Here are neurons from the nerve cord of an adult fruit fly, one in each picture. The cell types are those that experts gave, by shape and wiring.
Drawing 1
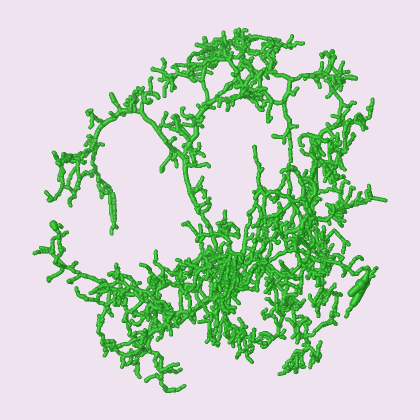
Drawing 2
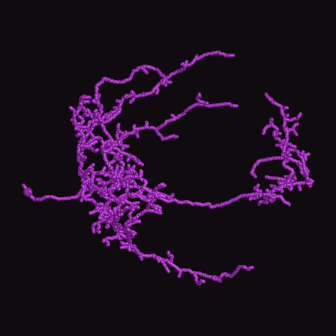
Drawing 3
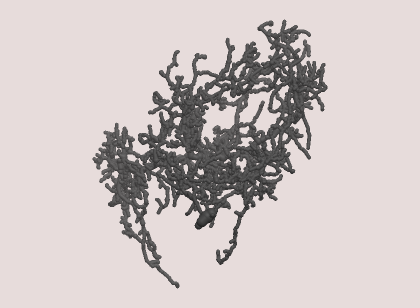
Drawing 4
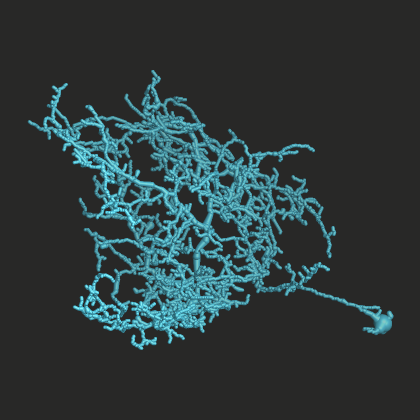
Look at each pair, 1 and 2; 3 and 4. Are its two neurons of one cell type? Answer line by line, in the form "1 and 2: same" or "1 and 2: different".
1 and 2: different
3 and 4: same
